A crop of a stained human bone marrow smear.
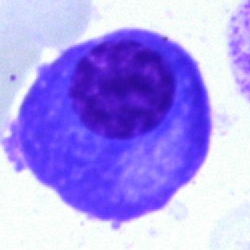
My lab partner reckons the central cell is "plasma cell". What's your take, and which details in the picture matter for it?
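Look: a roughly round cell with a slightly uneven edge, dark purple chromatin in coarse clumps with lighter patches between, and abundant deep blue cytoplasm, covering more area than the nucleus, paler and mottled in its lower half, with no distinct granules.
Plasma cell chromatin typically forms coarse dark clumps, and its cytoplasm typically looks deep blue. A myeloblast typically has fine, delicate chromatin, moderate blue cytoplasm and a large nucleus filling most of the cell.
So chromatin and colour both side with plasma cell, and all that cytoplasm argues against blast. Plasma cell fits.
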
